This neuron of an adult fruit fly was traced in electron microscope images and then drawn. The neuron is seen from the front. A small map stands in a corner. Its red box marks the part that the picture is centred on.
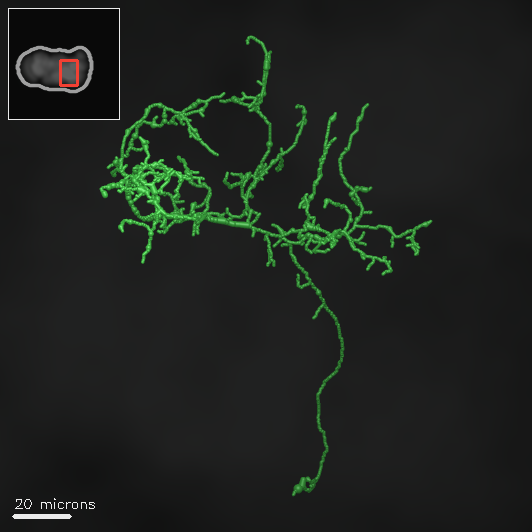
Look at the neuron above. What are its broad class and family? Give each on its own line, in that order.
nerve-cord intrinsic neuron
hemilineage 06B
